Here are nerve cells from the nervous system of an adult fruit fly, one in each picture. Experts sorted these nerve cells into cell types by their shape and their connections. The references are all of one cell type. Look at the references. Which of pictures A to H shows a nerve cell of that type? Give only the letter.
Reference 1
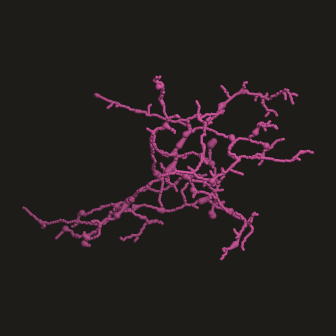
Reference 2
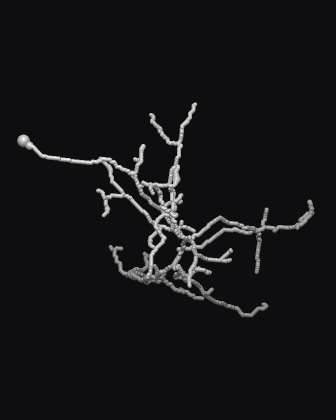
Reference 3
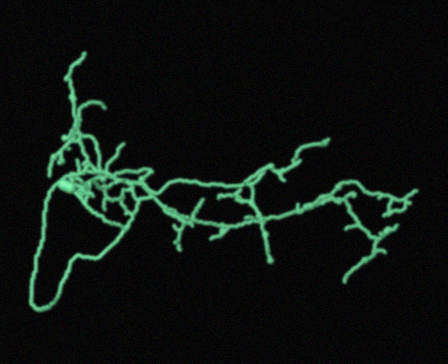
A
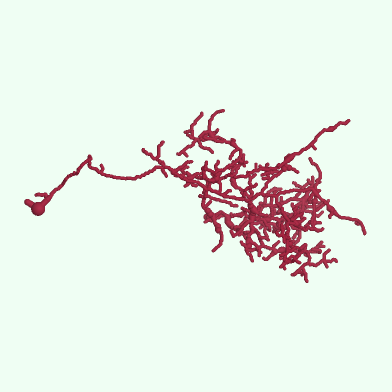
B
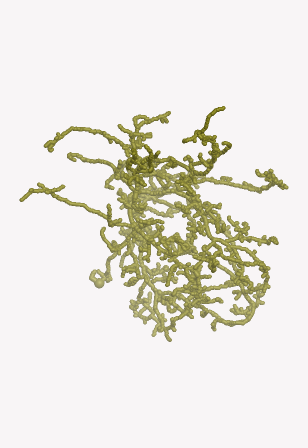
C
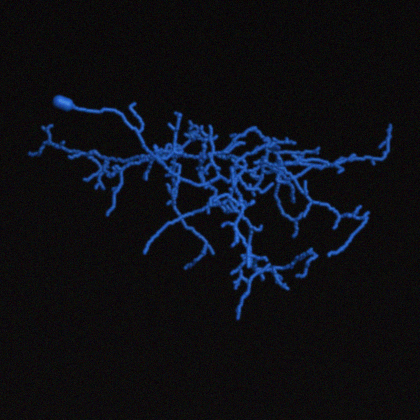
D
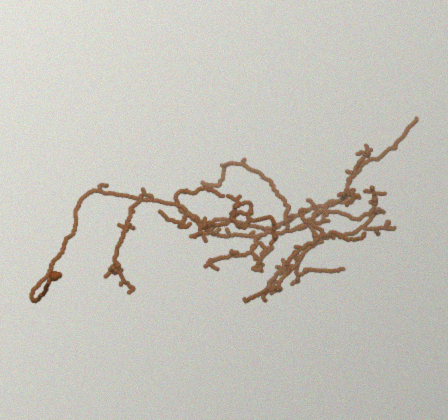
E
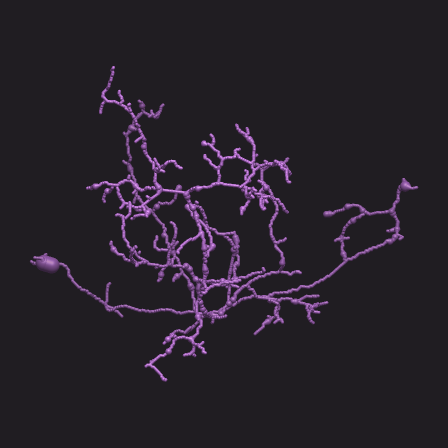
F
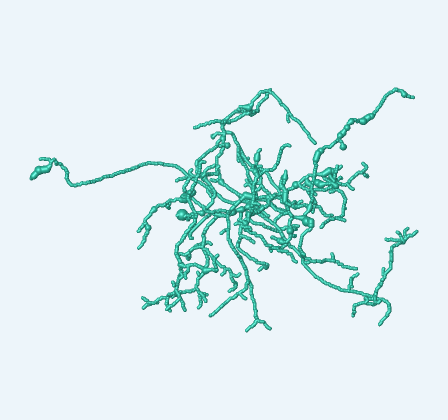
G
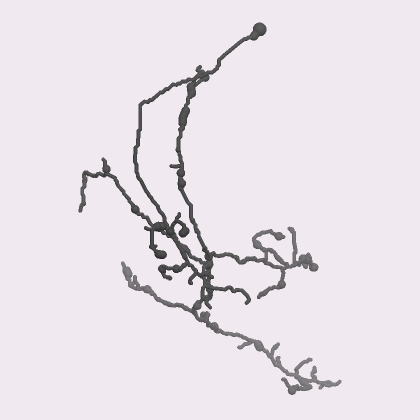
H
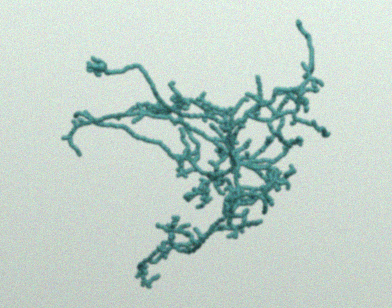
G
